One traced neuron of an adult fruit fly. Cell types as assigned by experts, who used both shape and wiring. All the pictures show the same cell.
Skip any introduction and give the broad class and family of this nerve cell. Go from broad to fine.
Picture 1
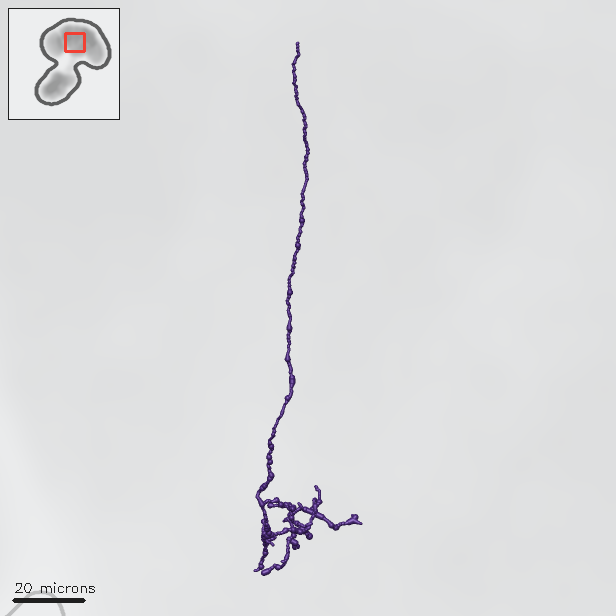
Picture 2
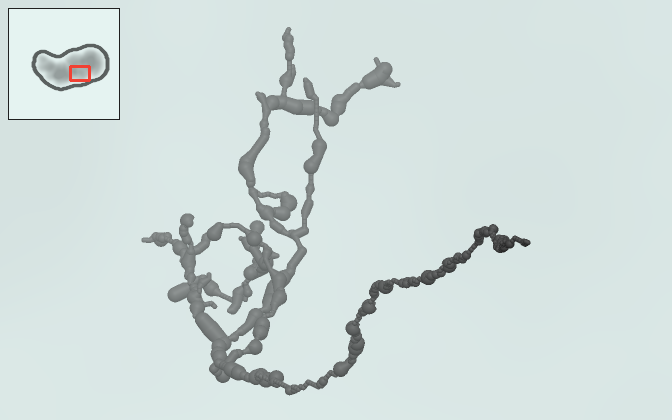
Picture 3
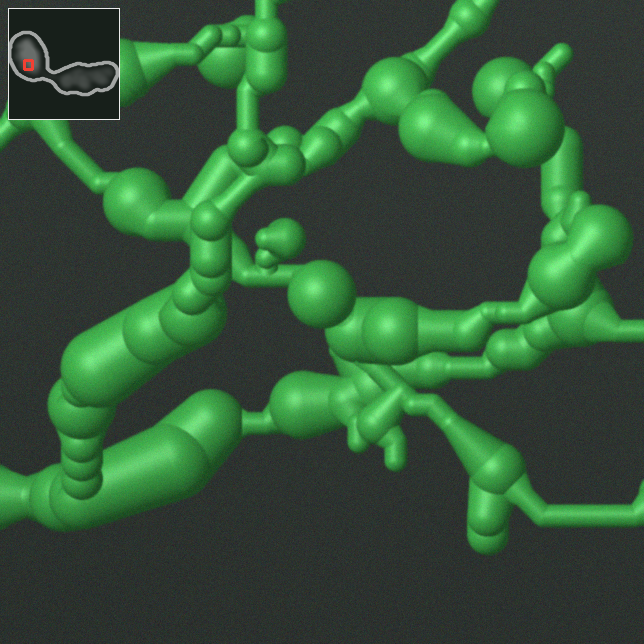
sensory neuron entering the brain; class mechanosensory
